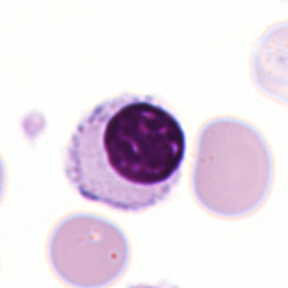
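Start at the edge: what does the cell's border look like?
Slightly irregular and bumpy, rather than smooth.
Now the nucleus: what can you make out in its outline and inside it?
It has no indentation or lobes, and no nucleolus can be seen.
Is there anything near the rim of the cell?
Yes, a few small dark purple specks.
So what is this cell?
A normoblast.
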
